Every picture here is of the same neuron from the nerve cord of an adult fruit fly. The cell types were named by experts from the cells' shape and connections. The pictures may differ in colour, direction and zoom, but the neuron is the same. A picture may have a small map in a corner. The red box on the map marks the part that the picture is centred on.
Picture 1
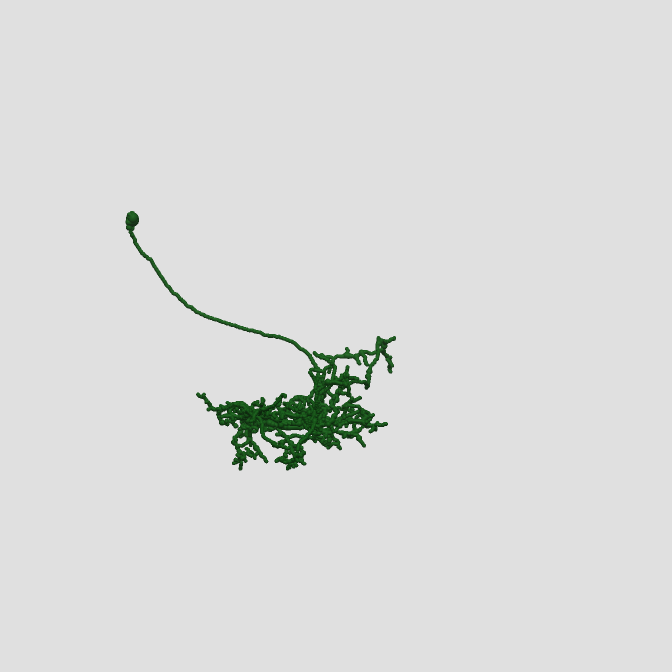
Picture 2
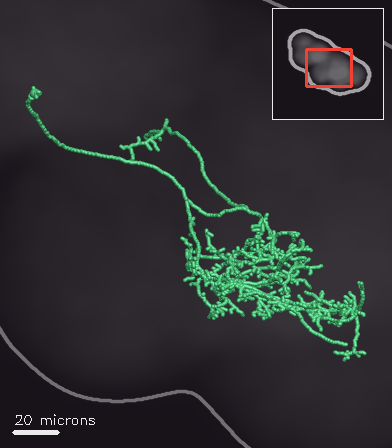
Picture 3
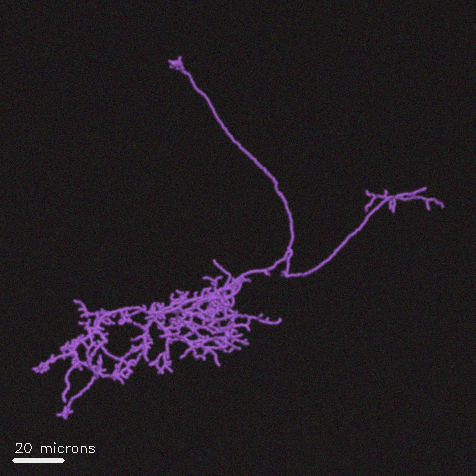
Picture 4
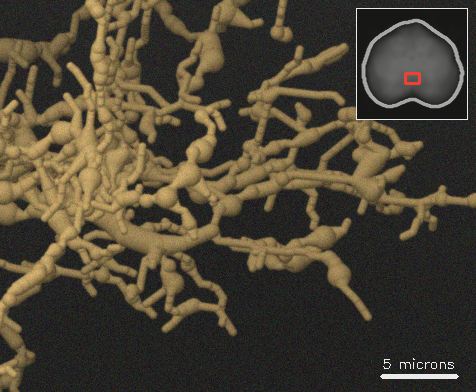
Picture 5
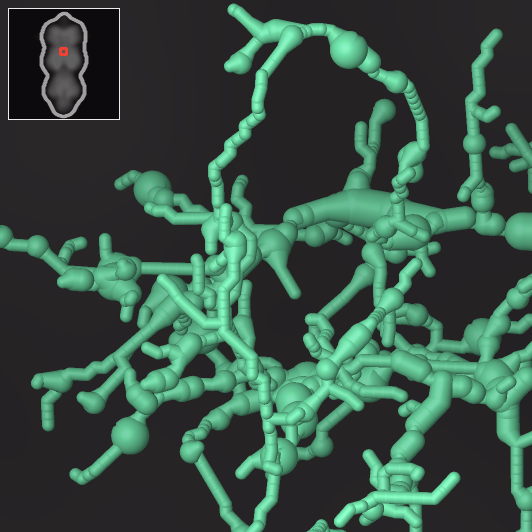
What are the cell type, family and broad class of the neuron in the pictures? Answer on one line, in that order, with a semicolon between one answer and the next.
IN23B008; hemilineage 23B; nerve-cord intrinsic neuron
